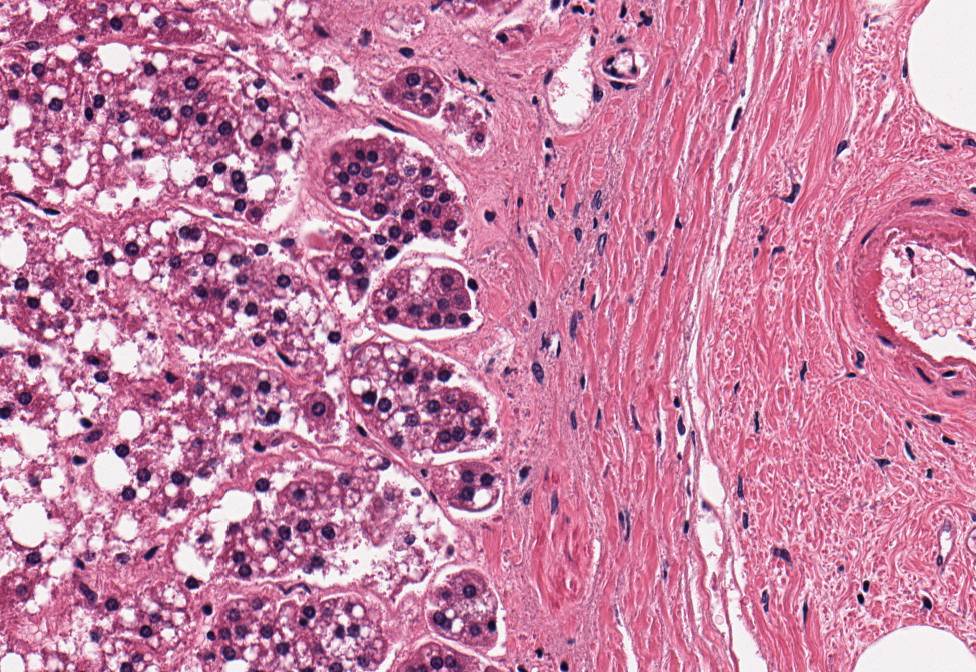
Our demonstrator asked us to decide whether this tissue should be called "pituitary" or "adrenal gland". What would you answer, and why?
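This is adrenal gland. Its large cells form rounded nests parted by thin fibrous septa, with abundant pink granular cytoplasm holding many small clear vacuoles.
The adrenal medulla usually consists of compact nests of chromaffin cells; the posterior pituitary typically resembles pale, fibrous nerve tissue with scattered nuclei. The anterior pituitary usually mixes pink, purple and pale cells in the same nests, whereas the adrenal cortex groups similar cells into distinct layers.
Here the large cells form nests rather than pale fibrous tissue, and share pink granular cytoplasm instead of a pink, purple and pale mix.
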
